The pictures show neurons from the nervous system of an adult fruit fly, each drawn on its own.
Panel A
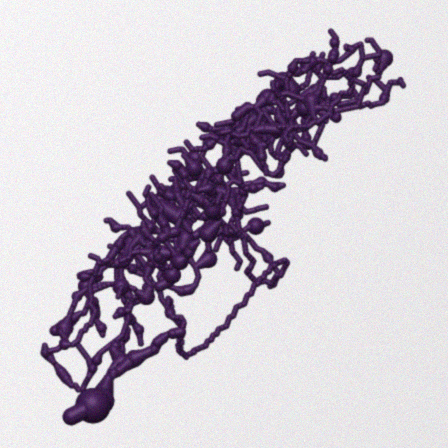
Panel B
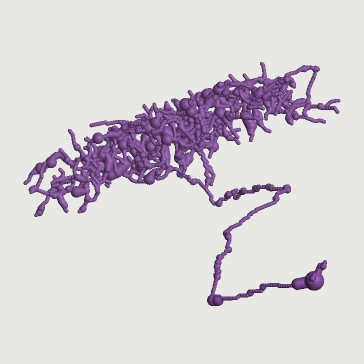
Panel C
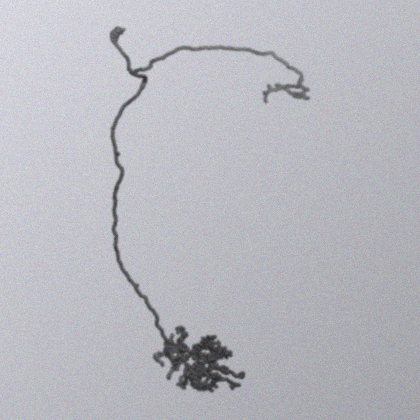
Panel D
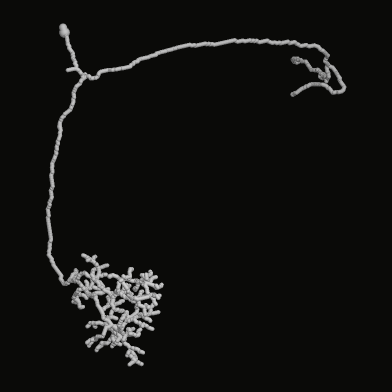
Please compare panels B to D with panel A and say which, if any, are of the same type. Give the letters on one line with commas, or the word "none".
B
